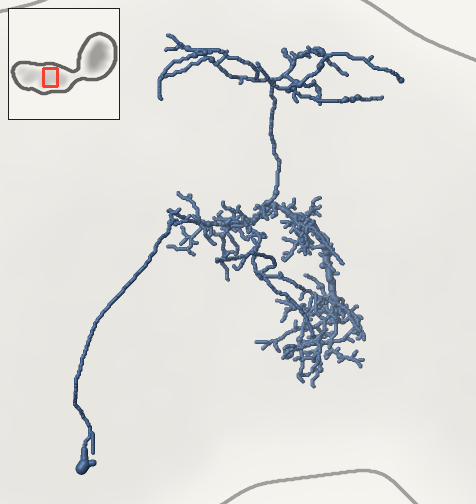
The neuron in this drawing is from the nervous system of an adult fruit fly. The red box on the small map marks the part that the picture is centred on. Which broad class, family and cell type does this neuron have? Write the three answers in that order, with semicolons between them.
nerve-cord intrinsic neuron; hemilineage 06B; IN06B077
